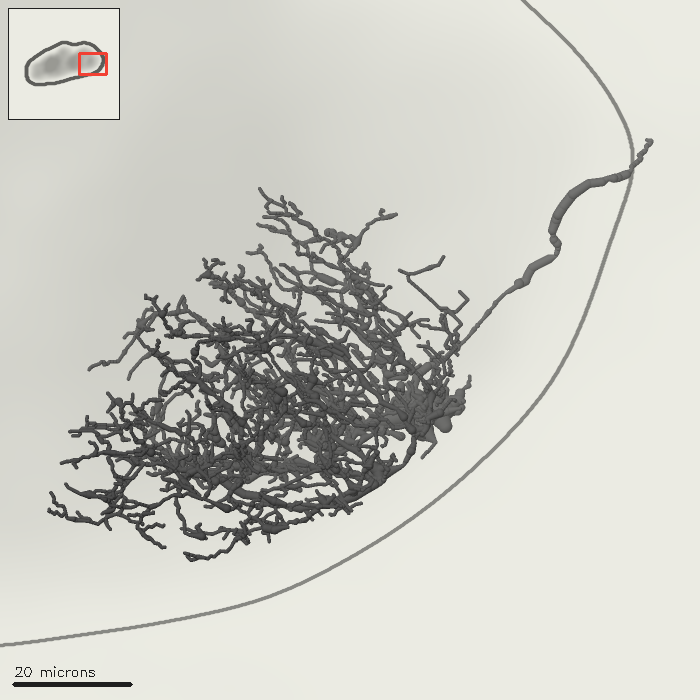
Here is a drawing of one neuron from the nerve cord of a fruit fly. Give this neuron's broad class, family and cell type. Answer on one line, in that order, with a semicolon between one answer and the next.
motor neuron of the nerve cord; MNad; MNad09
